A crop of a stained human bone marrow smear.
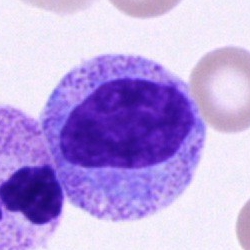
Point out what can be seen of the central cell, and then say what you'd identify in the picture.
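Checked in order, the cell shows a round, smooth outline; a rim of cytoplasm that is widest below the nucleus; a pale blue-lilac colour in that cytoplasm; and many fine purple granules scattered through it. It is a myelocyte.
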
